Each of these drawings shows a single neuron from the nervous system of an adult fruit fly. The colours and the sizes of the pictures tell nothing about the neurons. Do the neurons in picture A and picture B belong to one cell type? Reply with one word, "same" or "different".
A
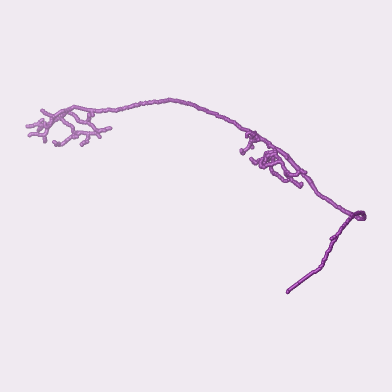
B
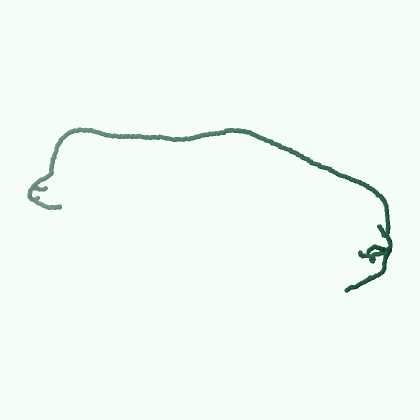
different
